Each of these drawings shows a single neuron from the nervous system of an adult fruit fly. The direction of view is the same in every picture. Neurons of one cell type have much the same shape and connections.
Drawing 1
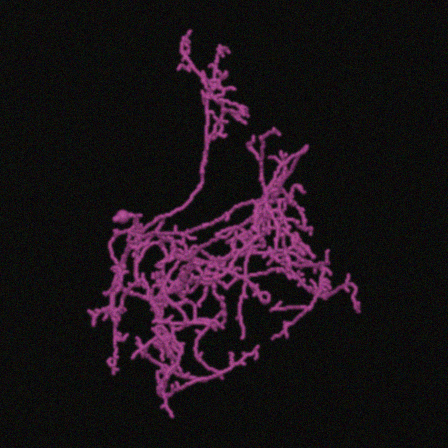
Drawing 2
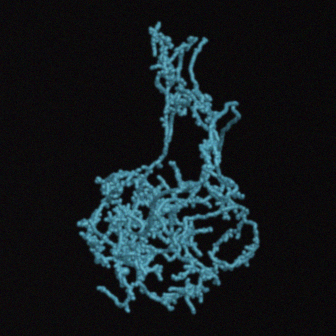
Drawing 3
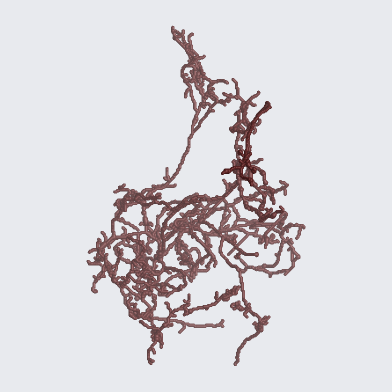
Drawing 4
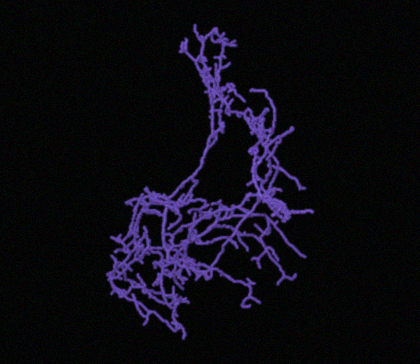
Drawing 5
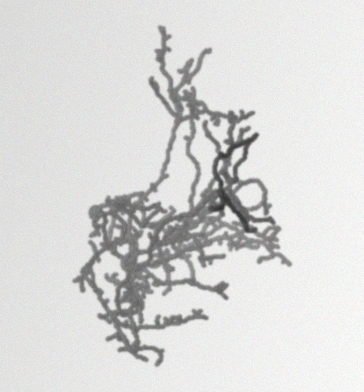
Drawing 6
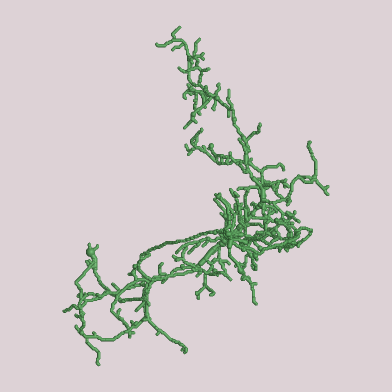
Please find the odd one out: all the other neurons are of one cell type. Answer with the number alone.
6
